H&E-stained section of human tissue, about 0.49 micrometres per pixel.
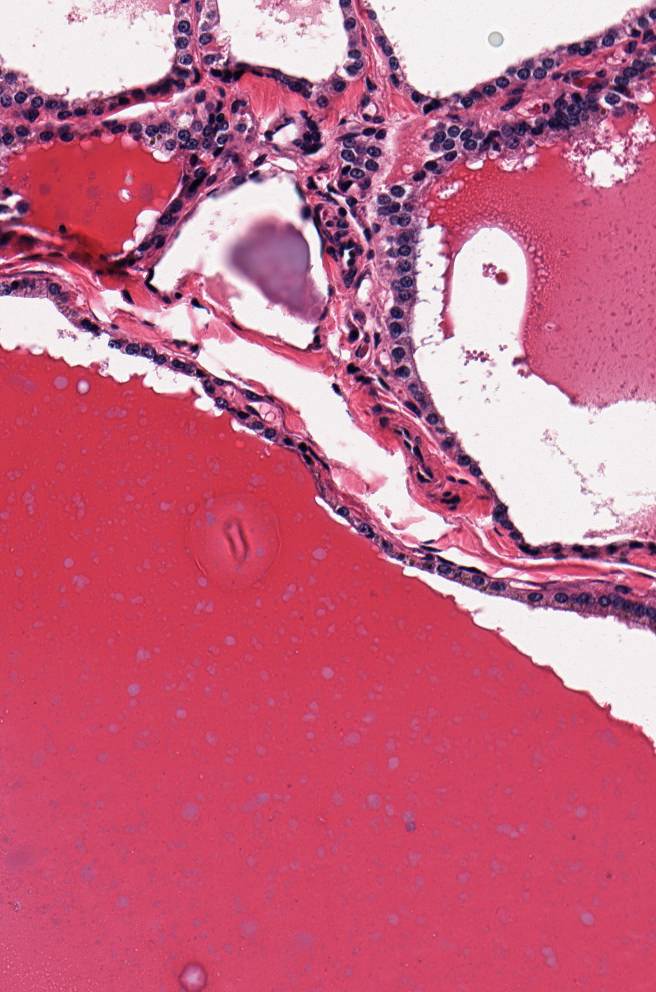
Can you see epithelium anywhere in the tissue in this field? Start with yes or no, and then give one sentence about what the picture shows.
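Yes. The follicles are lined by a single layer of low cuboidal to flattened epithelial cells.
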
